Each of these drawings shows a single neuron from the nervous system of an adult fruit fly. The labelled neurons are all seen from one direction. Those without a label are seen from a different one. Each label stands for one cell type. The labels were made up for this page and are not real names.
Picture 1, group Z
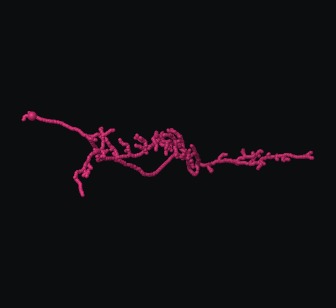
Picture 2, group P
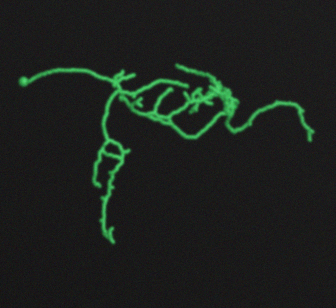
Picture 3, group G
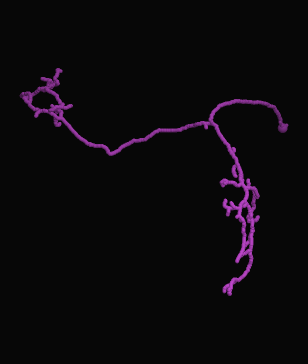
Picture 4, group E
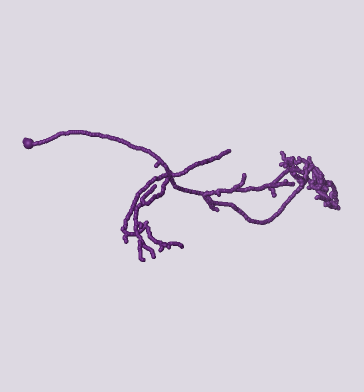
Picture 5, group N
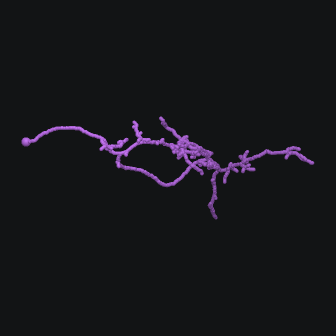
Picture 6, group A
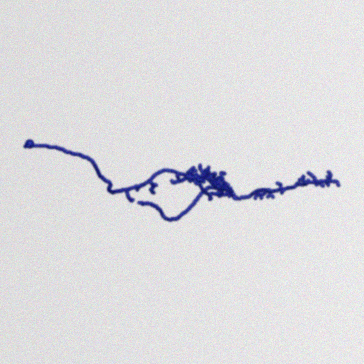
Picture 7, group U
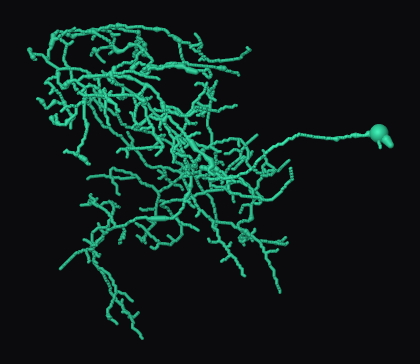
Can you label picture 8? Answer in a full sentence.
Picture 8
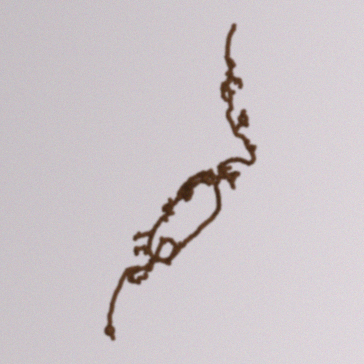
It belongs to group Z.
